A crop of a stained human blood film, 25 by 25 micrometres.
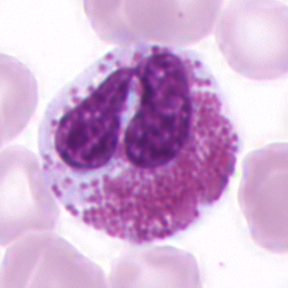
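Eosinophil in a stained smear of human peripheral blood, with its two nuclear lobes side by side in the upper half of the cell. The cytoplasm holds many round reddish-pink granules, most densely packed in the lower part; where they are sparse, the background is pale and almost colourless.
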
